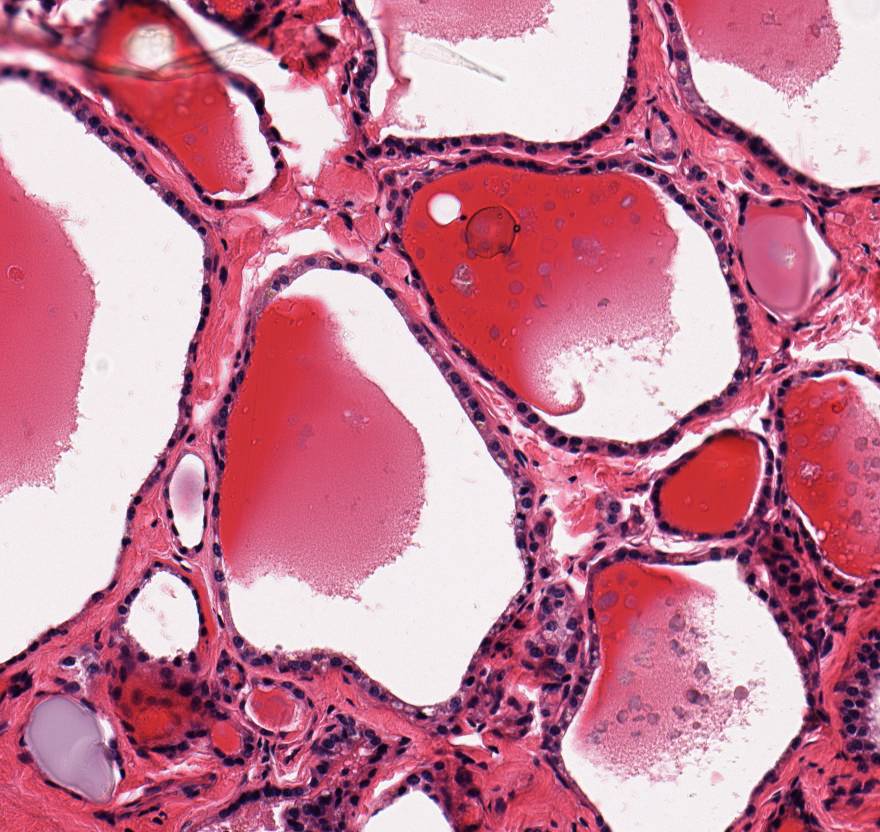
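Thyroid. Follicles lined by single layer of flattened to low cuboidal epithelial cells. Nuclei small, dark, round to oval, evenly spaced, not overlapping. Small follicle, lower left: pale grey-lilac contents, not red colloid. Thin pink fibrous strands separate follicles. Lower edge: small clustered follicles, denser cells.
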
